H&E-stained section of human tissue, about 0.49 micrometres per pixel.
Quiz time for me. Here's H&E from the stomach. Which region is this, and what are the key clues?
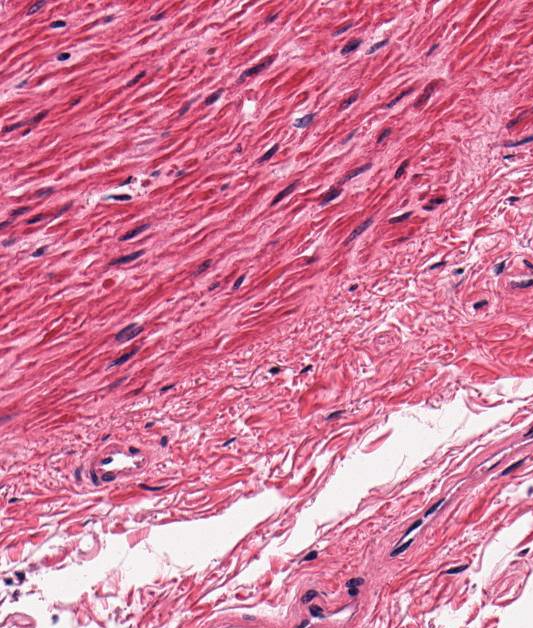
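This field shows smooth muscle. It densely fills the upper two-thirds, its cytoplasm strongly pink with eosin and its dark purple, elongated, cigar-shaped nuclei lying along the fibres.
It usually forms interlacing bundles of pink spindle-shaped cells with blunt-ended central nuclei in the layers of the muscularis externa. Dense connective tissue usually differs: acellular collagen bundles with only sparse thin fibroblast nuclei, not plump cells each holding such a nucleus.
Beneath the muscle, the lower third is a band of loose, wispy, paler pink connective tissue with sparse nuclei.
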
